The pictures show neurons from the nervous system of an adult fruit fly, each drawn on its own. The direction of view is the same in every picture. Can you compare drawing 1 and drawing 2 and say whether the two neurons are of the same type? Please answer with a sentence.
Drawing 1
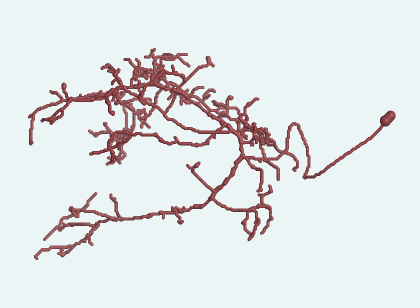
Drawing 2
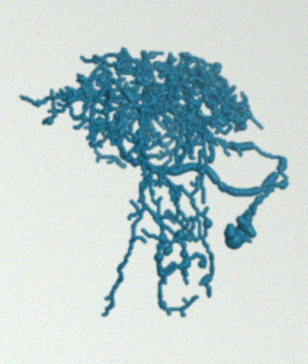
They are of different cell types.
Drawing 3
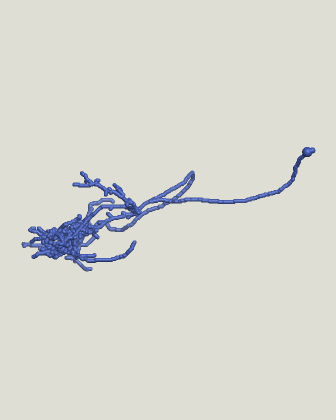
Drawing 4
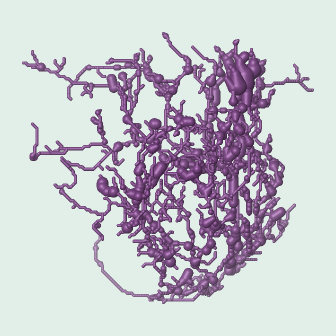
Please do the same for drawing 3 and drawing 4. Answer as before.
They are of different cell types.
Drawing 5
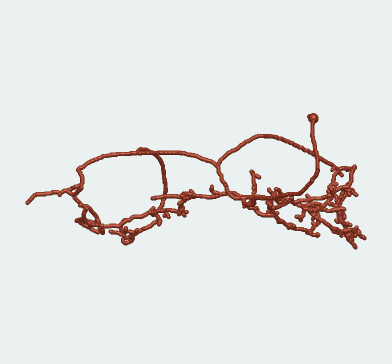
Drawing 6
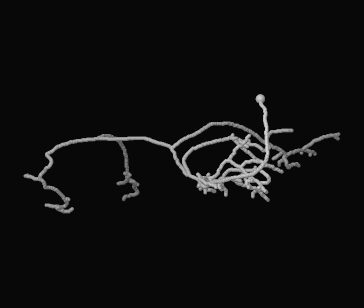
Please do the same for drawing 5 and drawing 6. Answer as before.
They are of the same cell type.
